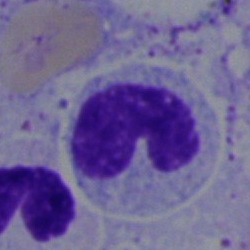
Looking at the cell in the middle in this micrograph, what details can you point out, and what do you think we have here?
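Start with the outline, which is round and smooth. The nucleus is deeply indented, and the notch opens downward. The cytoplasm is pale grey-blue, at its widest below the nucleus. This cell is a band neutrophil.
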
